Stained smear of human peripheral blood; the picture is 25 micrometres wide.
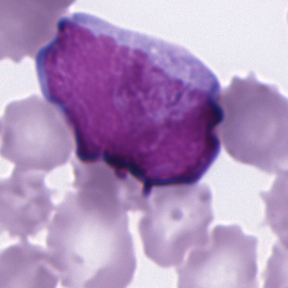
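Myeloblast, the nucleated cell at the centre of this peripheral blood smear. Outline: angular and irregular, with several fairly straight edges rather than round. Nucleus: fills most of the cell. Cytoplasm: scant and pale blue, seen mainly as a crescent along the upper edge. Granules: none visible.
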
